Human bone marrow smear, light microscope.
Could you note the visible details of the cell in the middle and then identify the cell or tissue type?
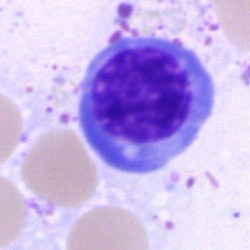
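Start with where the nucleus lies: toward the top of the cell, so there is a wider band of cytoplasm below it. That cytoplasm is a deep blue, with a small pale spot just below the nucleus. Now the chromatin: coarsely clumped into dark patches with paler gaps between them. This is an erythroblast.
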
